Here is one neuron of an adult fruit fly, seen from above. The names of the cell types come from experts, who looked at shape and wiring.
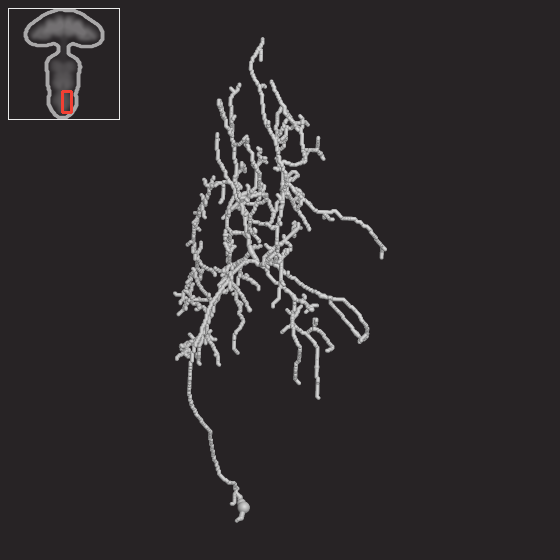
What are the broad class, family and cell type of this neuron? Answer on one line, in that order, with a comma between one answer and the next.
nerve-cord intrinsic neuron, hemilineage 04B, IN04B107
